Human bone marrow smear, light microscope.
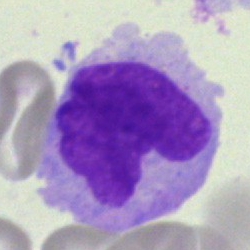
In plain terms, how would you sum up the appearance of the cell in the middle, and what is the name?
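Starting at the outline, the cell border is irregular and ruffled, most clearly along the top edge. The nucleus, in turn, is irregular and folded, with a notch cut into its lower right side. Around it runs a fairly wide band of pale greyish lilac-blue cytoplasm, broadest toward the lower right. It is a monocyte.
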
